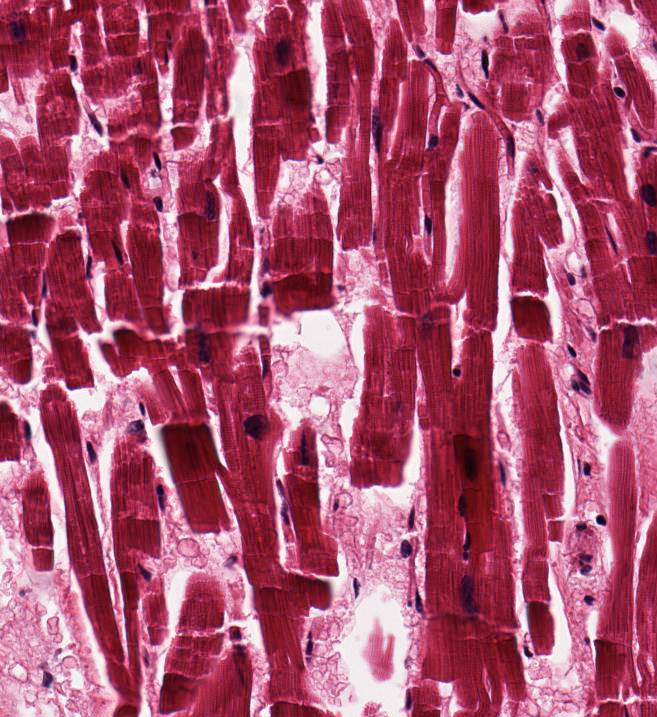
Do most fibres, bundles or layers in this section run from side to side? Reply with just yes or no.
No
